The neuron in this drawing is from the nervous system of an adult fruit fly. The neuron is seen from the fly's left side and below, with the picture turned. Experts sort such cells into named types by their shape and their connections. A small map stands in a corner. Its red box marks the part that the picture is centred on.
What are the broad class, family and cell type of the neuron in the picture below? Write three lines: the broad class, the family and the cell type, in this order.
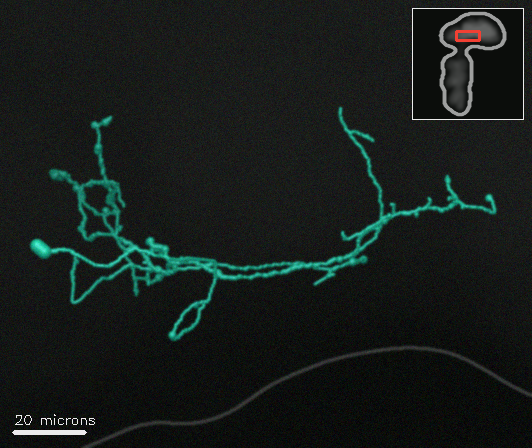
central-brain intrinsic neuron
hemilineage LB3
GNG326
